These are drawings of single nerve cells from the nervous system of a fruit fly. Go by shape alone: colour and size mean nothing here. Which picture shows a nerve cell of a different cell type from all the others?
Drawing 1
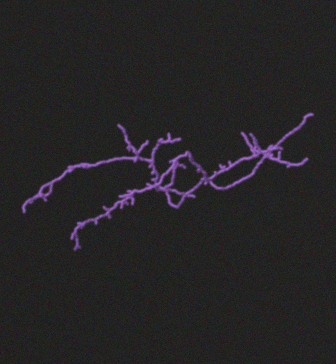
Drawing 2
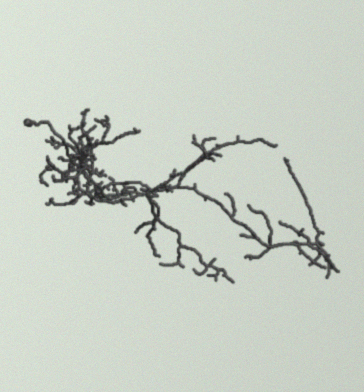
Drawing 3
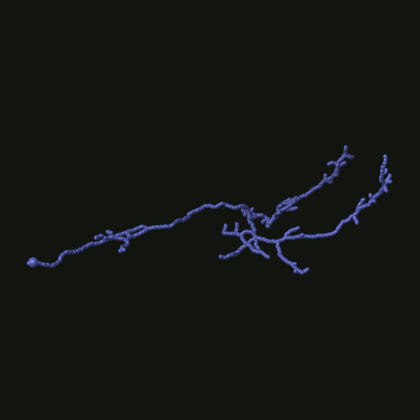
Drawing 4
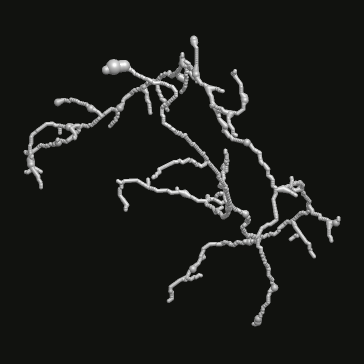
Drawing 2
